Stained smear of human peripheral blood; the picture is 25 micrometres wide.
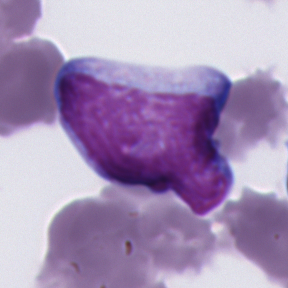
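Myeloblast in a stained smear of human peripheral blood. The nucleus fills most of the cell and has an indented, lobe-like extension at its lower right. Chromatin is finely stippled and fairly evenly spread; the cytoplasm is pale greyish blue.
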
